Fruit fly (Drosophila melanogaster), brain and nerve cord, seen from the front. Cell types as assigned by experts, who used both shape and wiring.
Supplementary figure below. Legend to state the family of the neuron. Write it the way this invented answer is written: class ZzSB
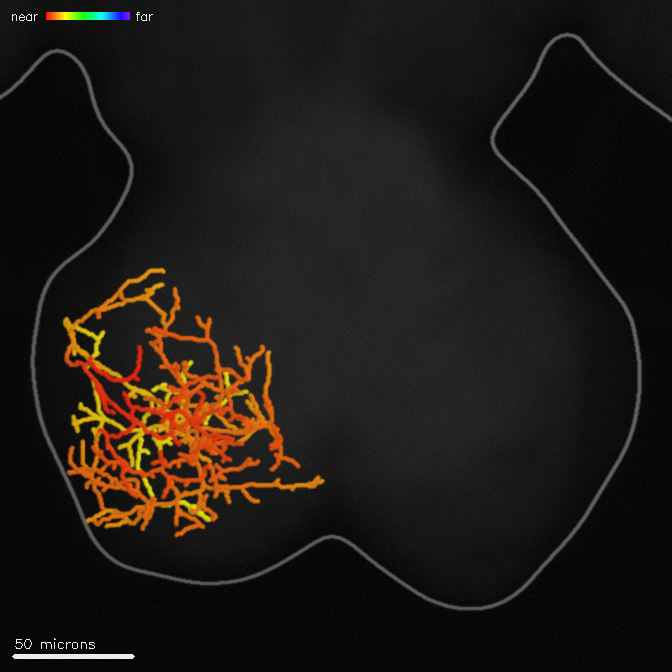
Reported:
hemilineage 04B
